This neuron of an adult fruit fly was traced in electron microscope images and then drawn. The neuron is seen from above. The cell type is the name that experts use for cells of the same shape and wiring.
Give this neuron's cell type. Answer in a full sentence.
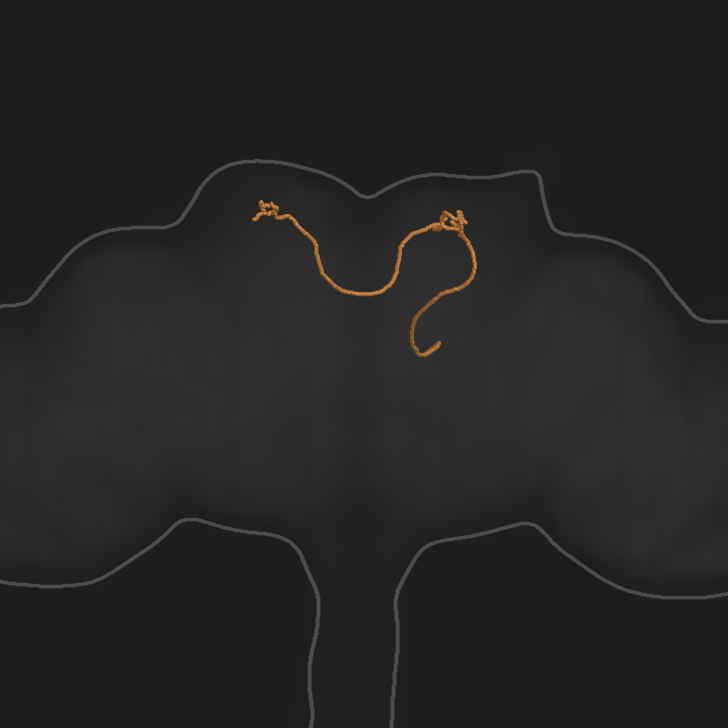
The cell type is ORN_VC2.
